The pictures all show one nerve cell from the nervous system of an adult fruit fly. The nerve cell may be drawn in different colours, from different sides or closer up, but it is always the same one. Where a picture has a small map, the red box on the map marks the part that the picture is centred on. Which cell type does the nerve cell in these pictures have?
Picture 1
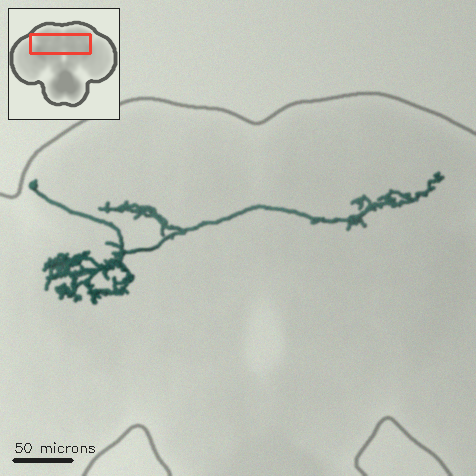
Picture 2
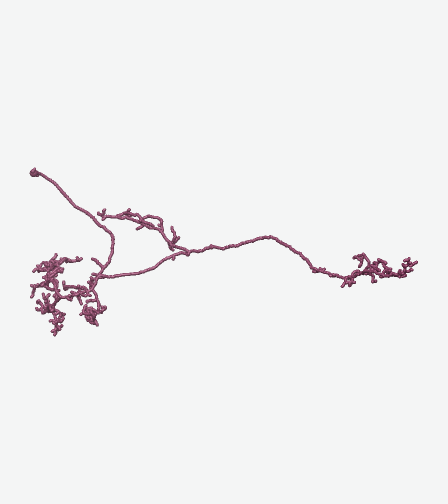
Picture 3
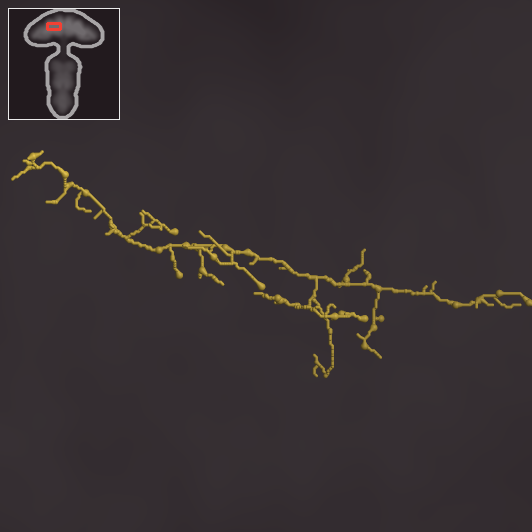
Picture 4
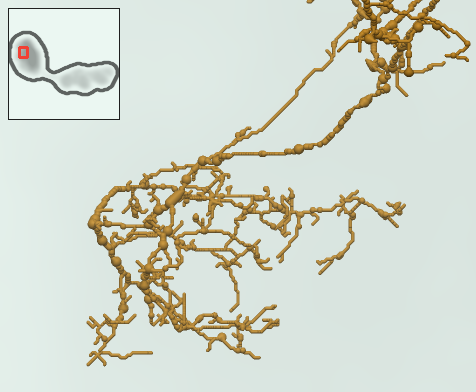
CB1116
